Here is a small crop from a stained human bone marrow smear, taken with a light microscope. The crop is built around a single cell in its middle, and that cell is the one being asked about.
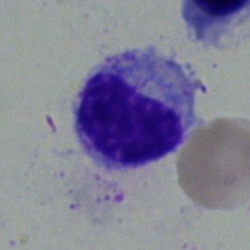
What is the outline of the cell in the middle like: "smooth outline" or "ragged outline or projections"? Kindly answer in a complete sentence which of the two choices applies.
A rough edge runs around this cell.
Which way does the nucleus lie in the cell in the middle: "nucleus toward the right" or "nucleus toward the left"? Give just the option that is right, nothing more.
Nucleus toward the left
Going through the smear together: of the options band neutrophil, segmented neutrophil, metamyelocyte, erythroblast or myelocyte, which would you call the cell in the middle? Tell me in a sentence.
The cell in the exact centre of the crop is a myelocyte.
